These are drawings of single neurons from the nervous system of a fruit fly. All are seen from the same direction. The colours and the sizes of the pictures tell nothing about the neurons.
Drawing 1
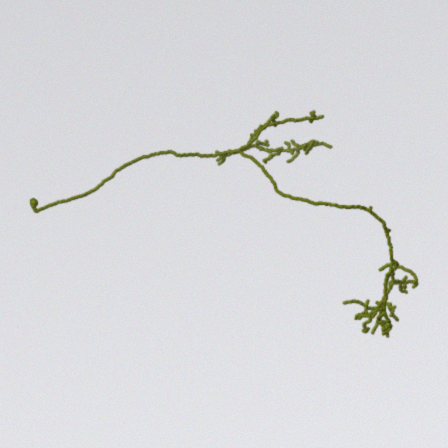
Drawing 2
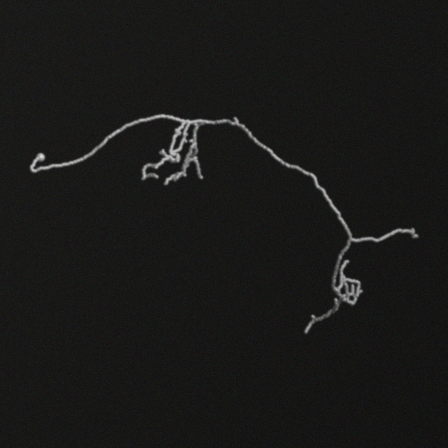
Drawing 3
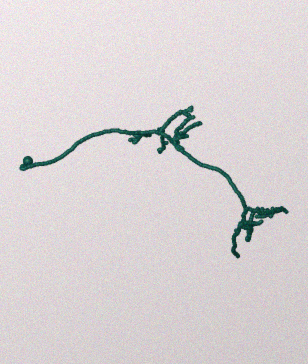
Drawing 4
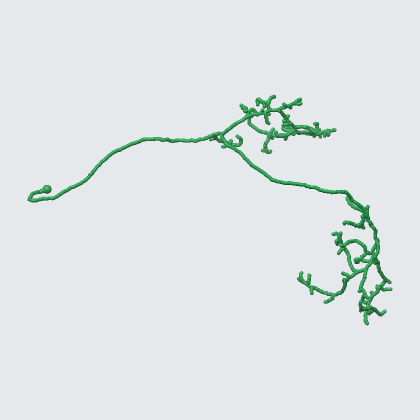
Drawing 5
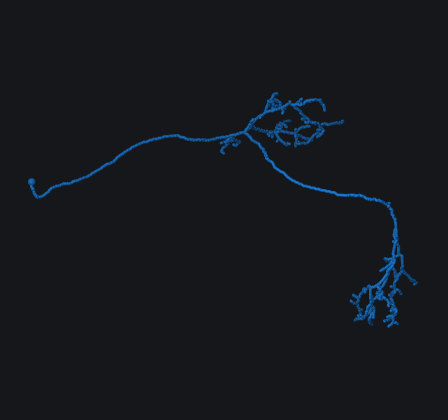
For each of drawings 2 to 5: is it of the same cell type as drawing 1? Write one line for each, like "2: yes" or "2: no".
2: no
3: no
4: yes
5: yes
